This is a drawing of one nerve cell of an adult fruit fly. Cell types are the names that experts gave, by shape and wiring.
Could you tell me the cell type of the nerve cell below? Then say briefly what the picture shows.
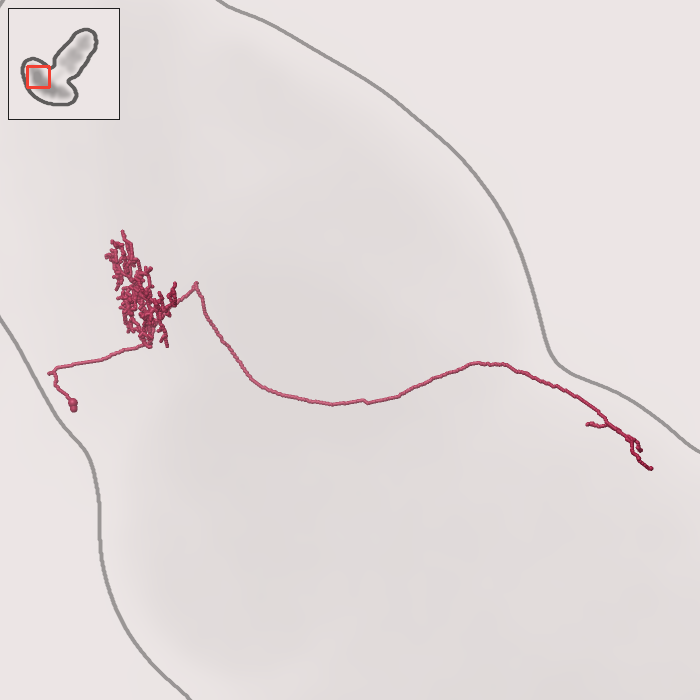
Its cell type is MeVP6. Its broad class is visual projection neuron. It lies in the brain. Its cell body lies on the left of the picture.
